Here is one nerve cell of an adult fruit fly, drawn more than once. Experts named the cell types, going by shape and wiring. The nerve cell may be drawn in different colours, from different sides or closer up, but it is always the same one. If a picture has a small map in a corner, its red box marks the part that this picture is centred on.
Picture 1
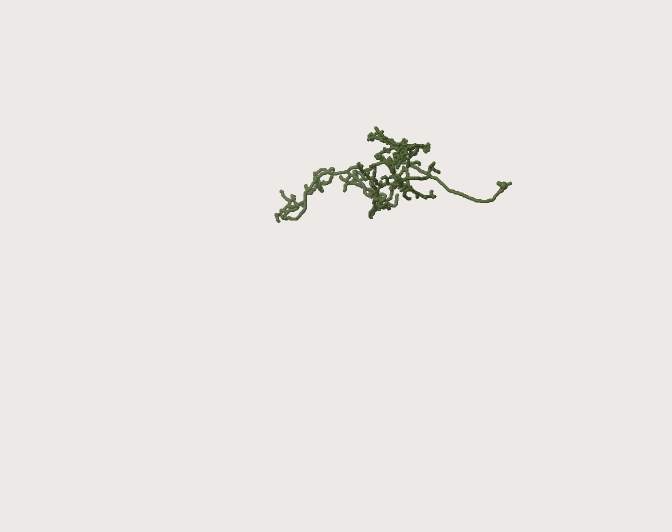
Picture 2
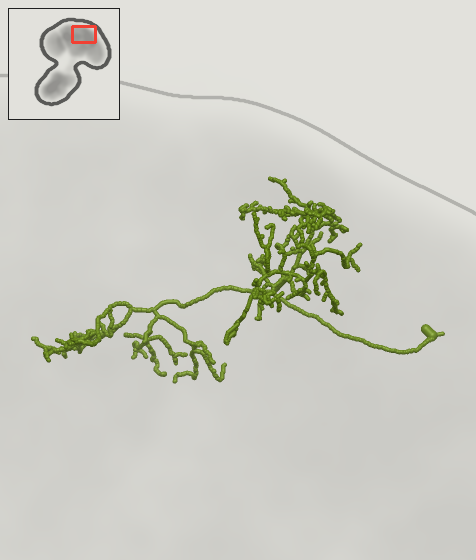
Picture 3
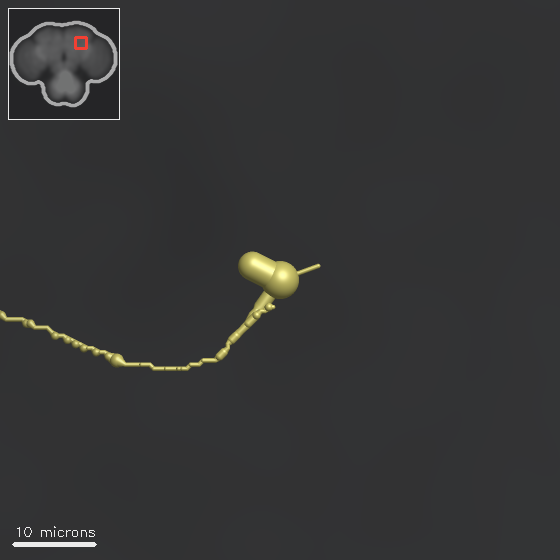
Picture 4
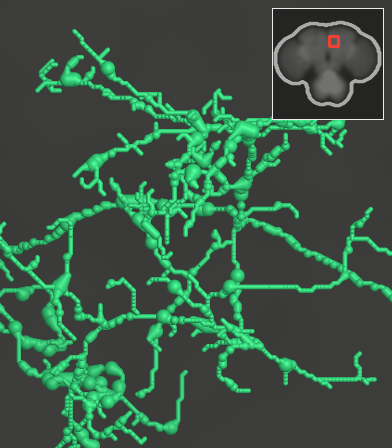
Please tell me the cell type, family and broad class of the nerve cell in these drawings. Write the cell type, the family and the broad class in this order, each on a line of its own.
FB4R
hemilineage AOTUv4_ventral
central-brain intrinsic neuron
